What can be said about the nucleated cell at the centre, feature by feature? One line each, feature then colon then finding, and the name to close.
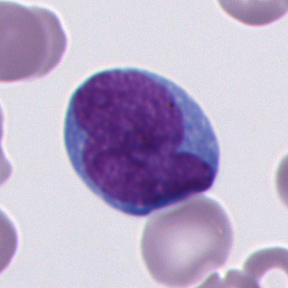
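Outline: smooth and oval
Nucleus: folded by a deep notch, opening toward the right
Cytoplasm: rim widest on the right side
Vacuoles: none I can find in the cytoplasm
Name: myeloblast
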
